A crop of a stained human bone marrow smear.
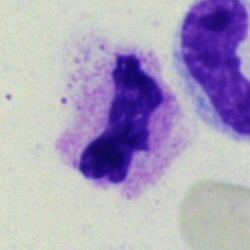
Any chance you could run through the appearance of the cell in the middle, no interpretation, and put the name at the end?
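Start with the nucleus: it is elongated and bent, with a broader lobe at its lower end. Its chromatin is dark purple and dense, showing little visible structure. Now move out to the cytoplasm, which is pale pinkish-lilac, with fine pink-purple granules scattered through it. This cell is a segmented neutrophil.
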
